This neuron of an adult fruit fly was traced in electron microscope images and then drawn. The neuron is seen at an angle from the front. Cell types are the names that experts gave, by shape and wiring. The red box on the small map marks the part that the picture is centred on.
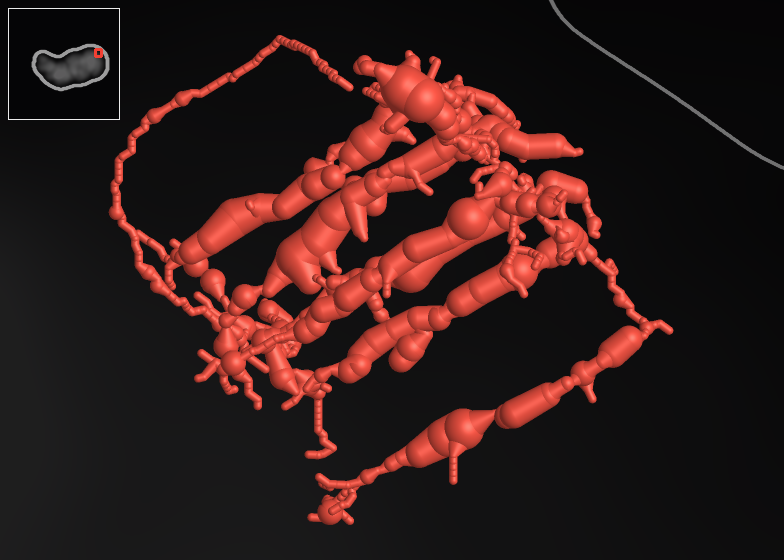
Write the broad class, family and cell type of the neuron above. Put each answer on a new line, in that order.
optic-lobe intrinsic neuron
Dm
Dm9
